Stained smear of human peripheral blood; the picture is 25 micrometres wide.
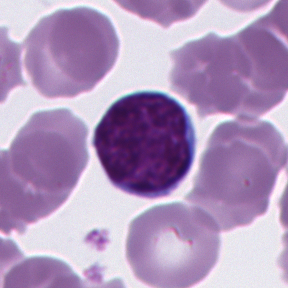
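Typical lymphocyte, the nucleated cell at the centre of a stained smear of human peripheral blood. Its outline is round and smooth. The nucleus, round in outline and about 9 micrometres across, fills almost the whole cell, leaving only a very thin rim of cytoplasm. This rim is blue and is seen best along the lower right edge. The chromatin is dense and dark purple, with coarse clumps separated by paler streaks.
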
